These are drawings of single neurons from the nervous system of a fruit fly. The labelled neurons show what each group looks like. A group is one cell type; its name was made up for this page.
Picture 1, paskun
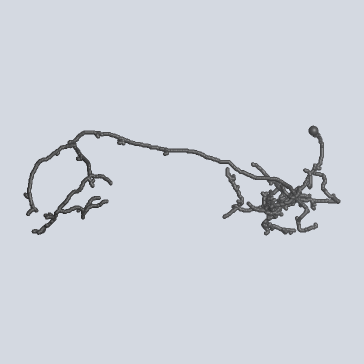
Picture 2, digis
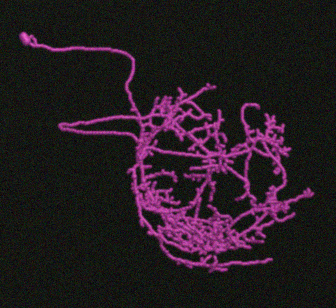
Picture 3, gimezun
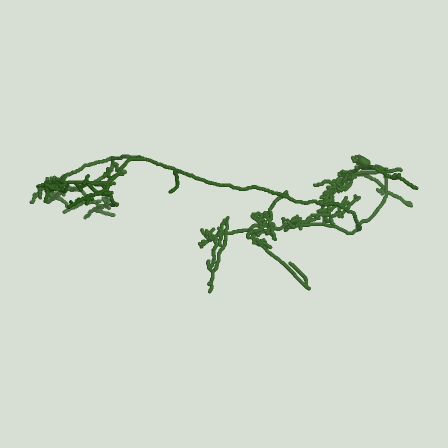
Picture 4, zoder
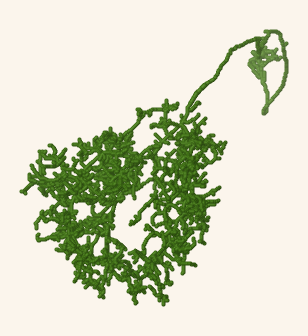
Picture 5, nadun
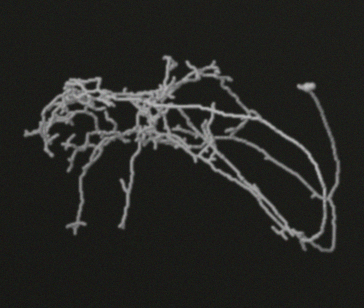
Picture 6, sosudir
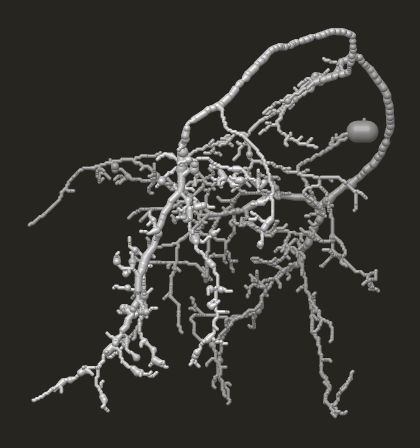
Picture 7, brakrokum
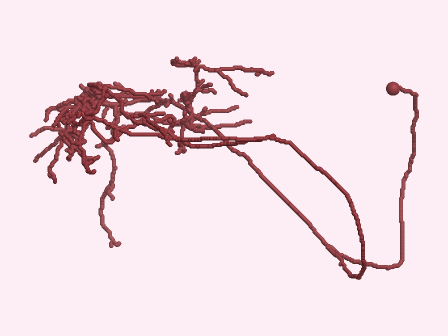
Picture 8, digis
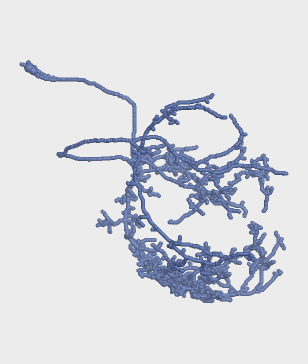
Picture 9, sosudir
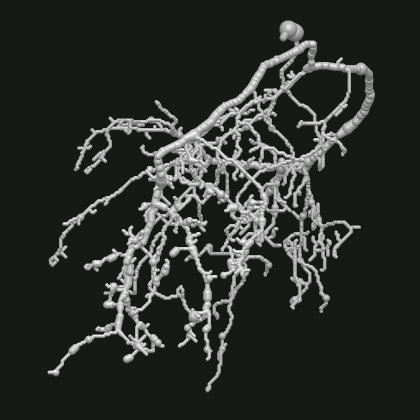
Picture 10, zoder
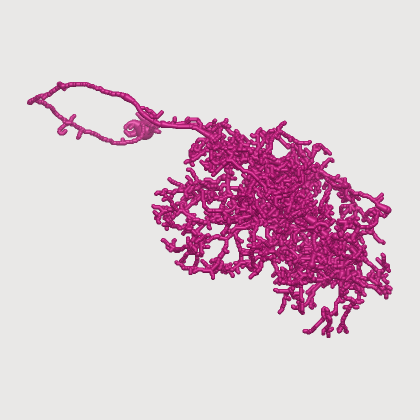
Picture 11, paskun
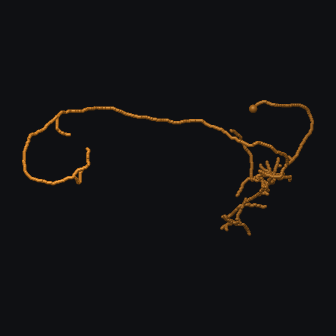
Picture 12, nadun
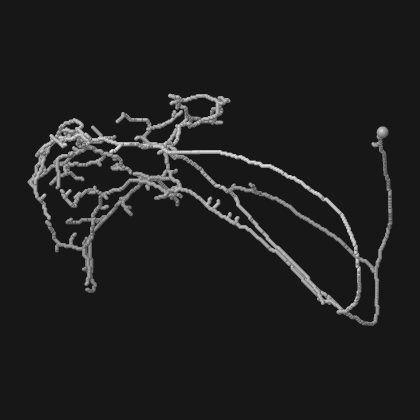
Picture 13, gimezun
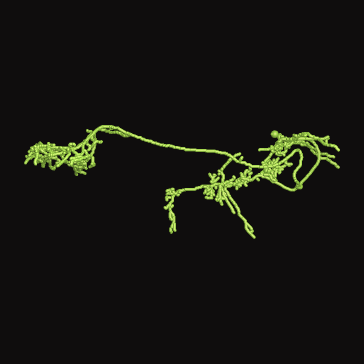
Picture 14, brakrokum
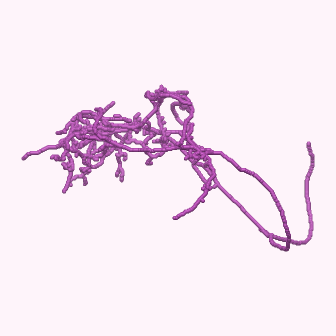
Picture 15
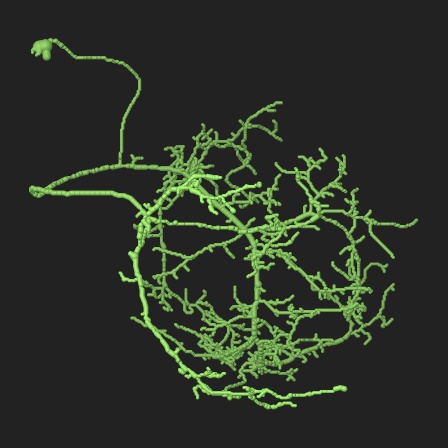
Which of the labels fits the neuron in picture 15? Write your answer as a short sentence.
It belongs to digis.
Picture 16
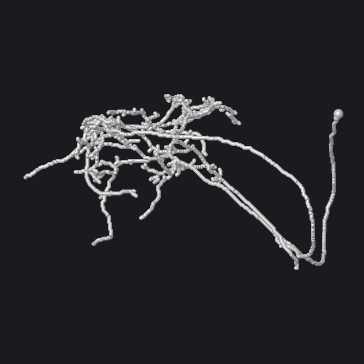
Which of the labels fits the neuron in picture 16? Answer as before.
It belongs to nadun.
